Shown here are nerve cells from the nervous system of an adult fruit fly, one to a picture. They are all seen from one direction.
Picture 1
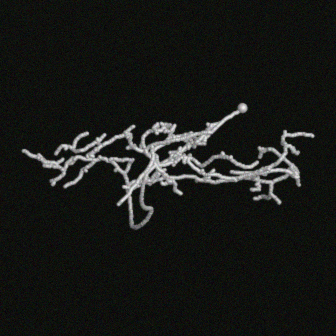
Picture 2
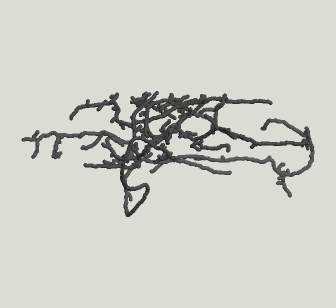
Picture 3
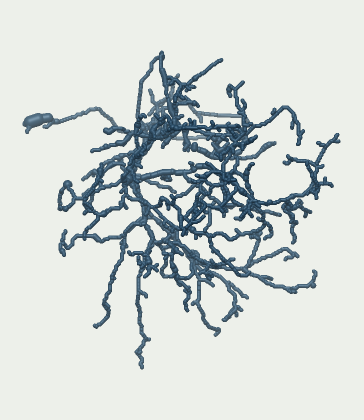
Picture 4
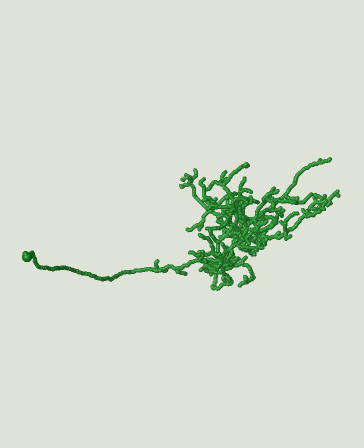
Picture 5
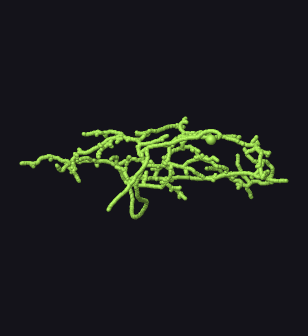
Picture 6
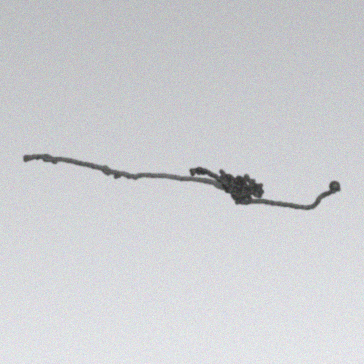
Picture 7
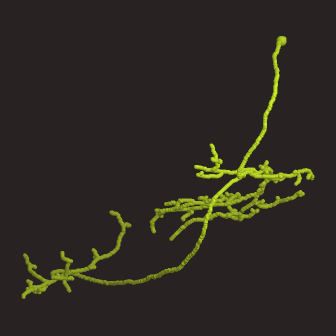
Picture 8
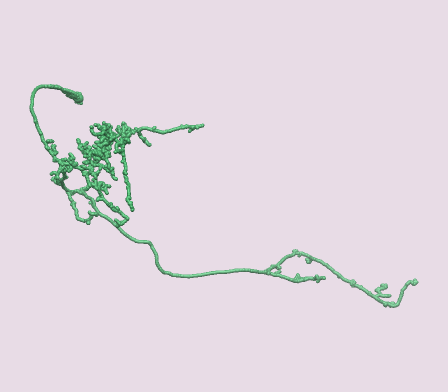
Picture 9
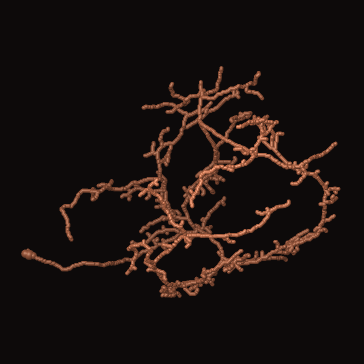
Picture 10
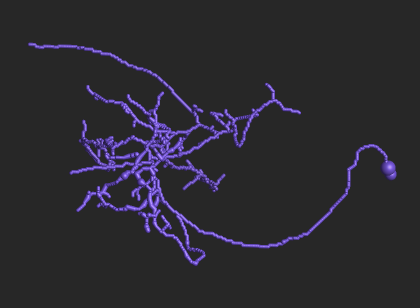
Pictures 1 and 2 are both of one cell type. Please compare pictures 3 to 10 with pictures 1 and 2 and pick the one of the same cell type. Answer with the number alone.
5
